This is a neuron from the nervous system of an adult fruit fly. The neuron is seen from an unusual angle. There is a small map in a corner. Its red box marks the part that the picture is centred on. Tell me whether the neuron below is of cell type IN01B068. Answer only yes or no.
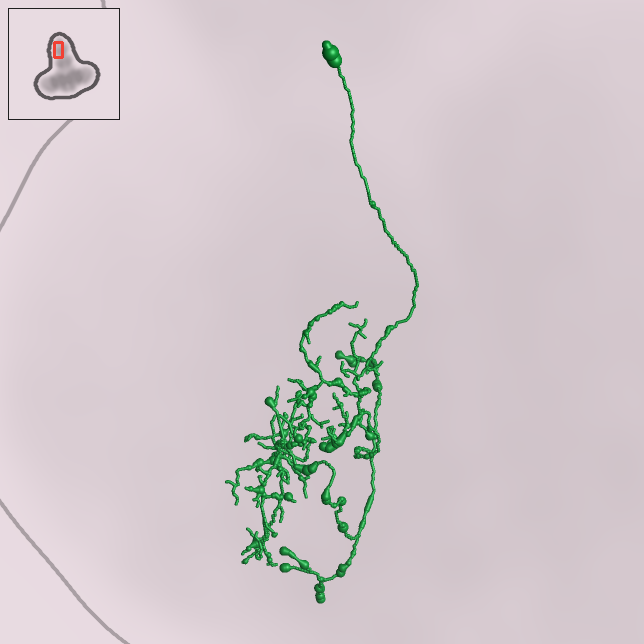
yes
